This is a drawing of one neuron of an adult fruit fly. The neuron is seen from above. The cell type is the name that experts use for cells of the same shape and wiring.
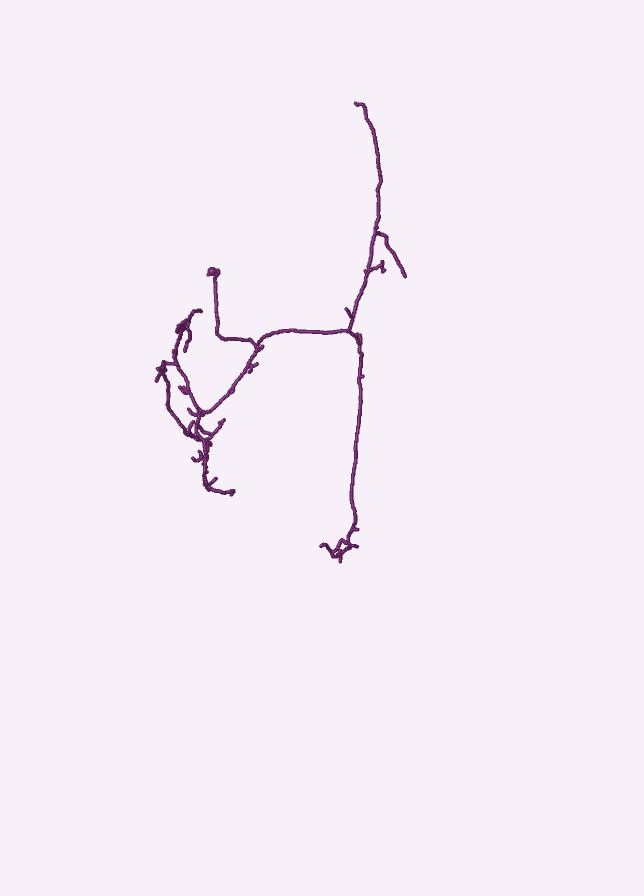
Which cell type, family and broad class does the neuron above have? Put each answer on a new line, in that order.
IN07B073_e
hemilineage 07B
nerve-cord intrinsic neuron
